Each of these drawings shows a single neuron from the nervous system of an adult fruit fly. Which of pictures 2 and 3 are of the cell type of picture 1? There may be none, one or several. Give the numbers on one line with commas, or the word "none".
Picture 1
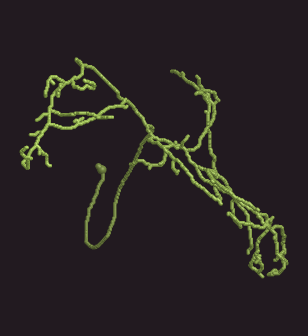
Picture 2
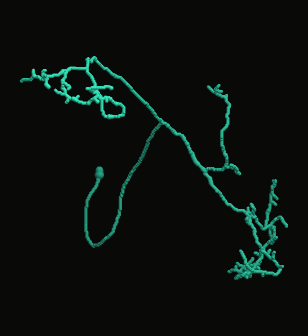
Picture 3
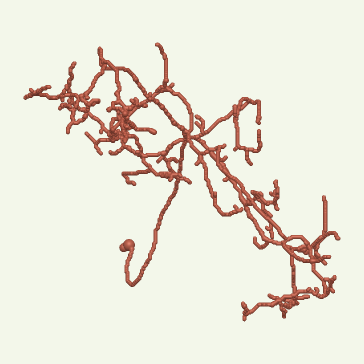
none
